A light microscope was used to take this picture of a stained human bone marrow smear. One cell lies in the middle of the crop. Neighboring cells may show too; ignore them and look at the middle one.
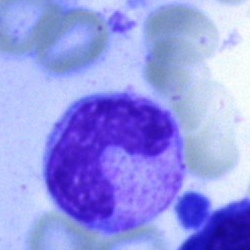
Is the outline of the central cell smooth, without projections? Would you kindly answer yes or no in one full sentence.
Yes, there is a smooth outline around the cell, free of projections.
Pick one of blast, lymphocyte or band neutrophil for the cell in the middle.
band neutrophil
